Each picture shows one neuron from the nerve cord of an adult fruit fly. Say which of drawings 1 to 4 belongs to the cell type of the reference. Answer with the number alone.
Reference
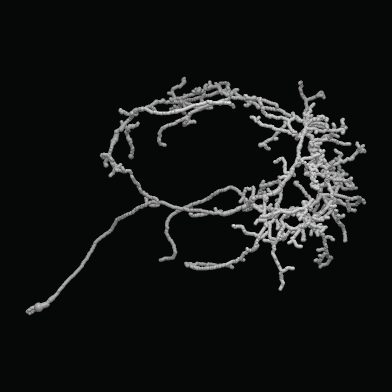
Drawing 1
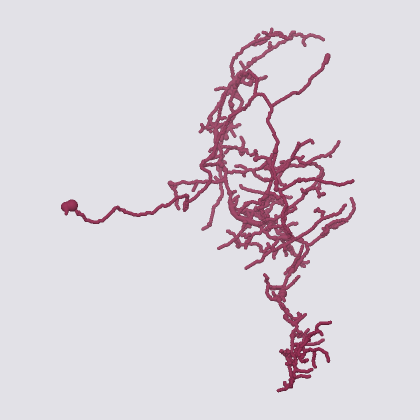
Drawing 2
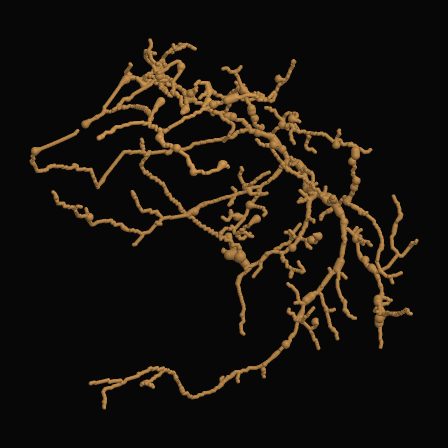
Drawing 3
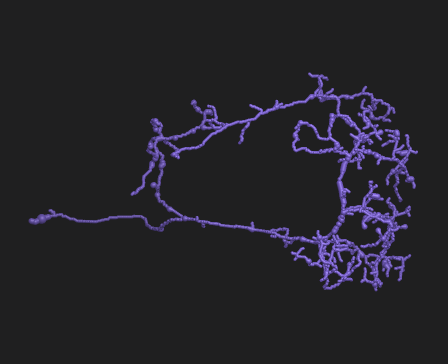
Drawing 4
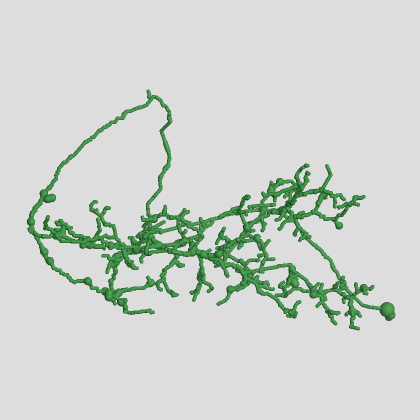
3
